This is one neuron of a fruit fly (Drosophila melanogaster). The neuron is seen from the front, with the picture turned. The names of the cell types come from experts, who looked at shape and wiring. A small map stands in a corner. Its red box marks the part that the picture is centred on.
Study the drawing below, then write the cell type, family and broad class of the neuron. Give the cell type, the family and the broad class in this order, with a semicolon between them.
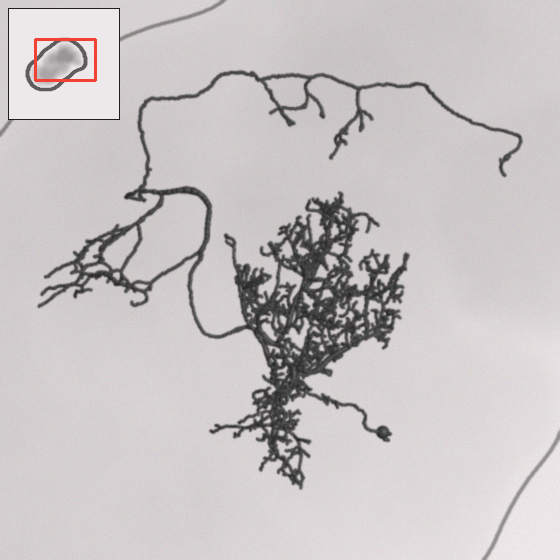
DNp35; hemilineage SMPpv2_ventral; descending neuron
